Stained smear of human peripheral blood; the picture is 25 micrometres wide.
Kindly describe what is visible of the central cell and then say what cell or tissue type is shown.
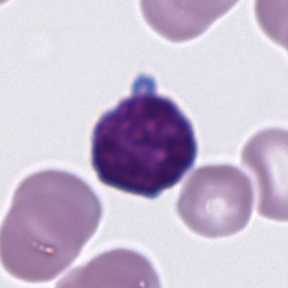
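First, one small pale-blue bleb projects from the top of the cell. Second, the chromatin is coarse and clumped, dark purple with paler patches between the clumps. Third, the cytoplasm shows no granules, and the cell shows no vacuoles. This is a typical lymphocyte.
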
